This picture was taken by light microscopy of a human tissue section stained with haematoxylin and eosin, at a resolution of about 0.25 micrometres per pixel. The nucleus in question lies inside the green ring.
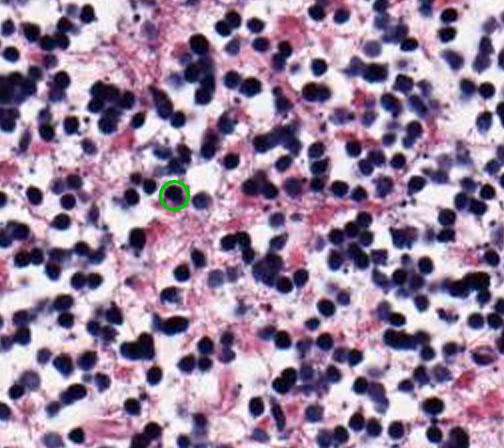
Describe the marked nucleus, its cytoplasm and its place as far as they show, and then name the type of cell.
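The nucleus is round and very dark purple-black, about the same size as the many nuclei around it. The nucleus is stained densely and fairly evenly, with no internal detail to be made out. Almost no cytoplasm is visible around it; the dark nucleus borders directly on clear spaces and pink strands. It lies among a crowd of similar small, round, dark nuclei scattered through pink, wispy fibrous material with white gaps. It is a cerebellar granule cell.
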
